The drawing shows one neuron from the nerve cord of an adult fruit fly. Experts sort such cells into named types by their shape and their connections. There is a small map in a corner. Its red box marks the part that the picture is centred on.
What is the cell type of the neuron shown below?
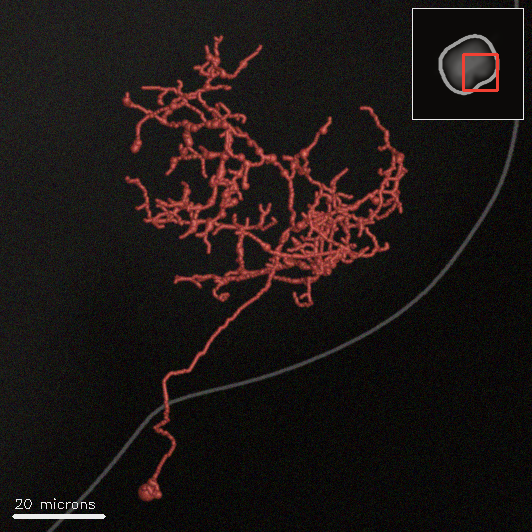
IN13B087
